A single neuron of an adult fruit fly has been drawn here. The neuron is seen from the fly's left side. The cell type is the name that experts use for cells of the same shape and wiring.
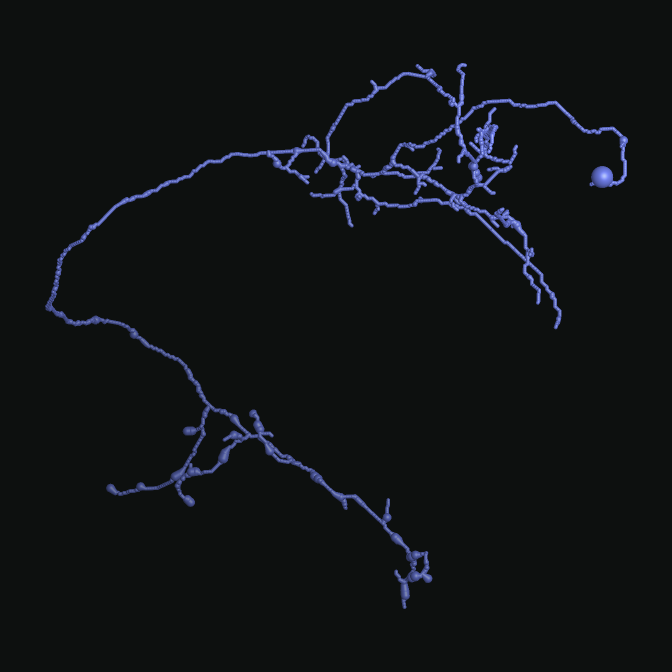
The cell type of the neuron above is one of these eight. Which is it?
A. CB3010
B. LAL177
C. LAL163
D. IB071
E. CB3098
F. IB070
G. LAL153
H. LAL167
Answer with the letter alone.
E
